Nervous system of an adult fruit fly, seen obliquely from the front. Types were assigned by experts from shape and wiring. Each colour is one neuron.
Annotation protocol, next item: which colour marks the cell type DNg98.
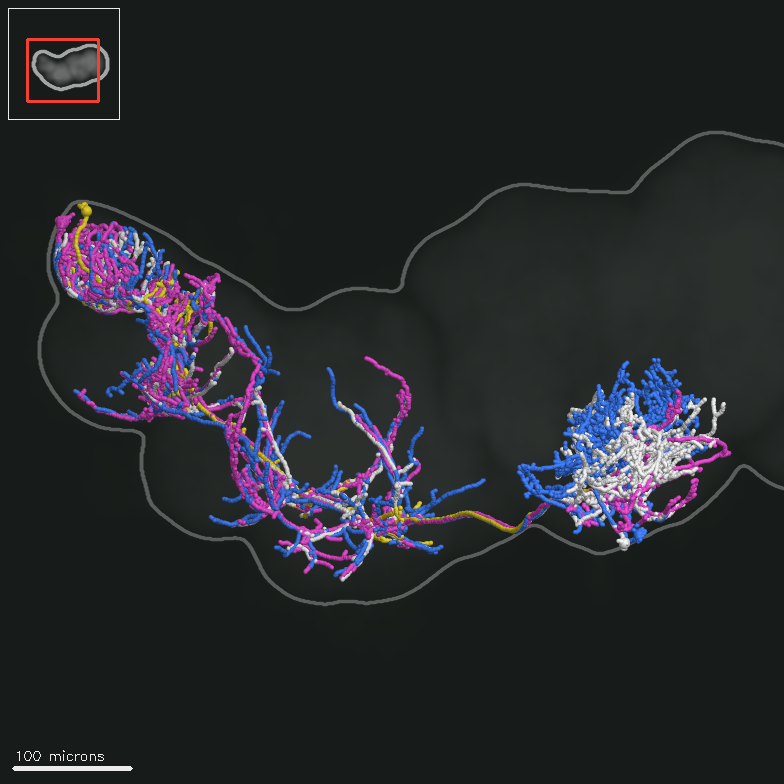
blue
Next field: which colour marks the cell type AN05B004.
magenta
